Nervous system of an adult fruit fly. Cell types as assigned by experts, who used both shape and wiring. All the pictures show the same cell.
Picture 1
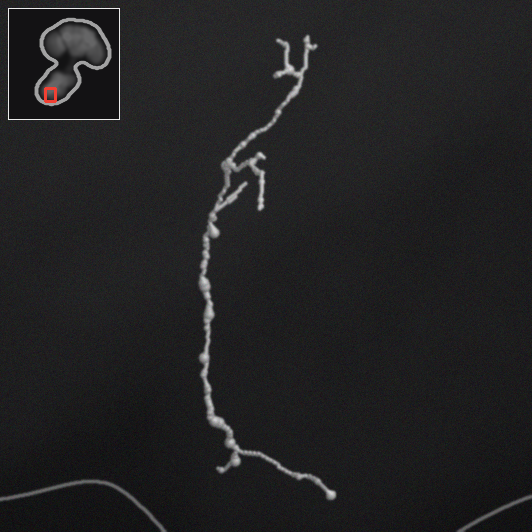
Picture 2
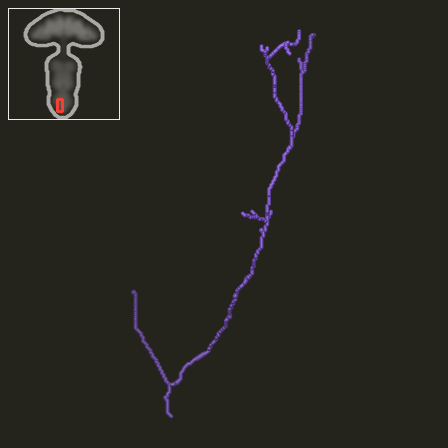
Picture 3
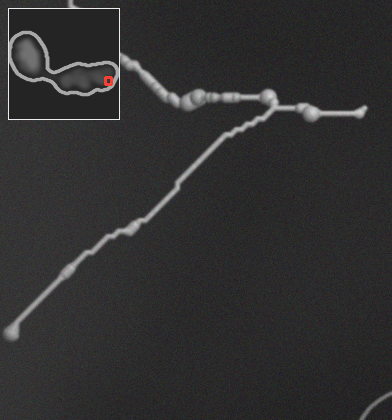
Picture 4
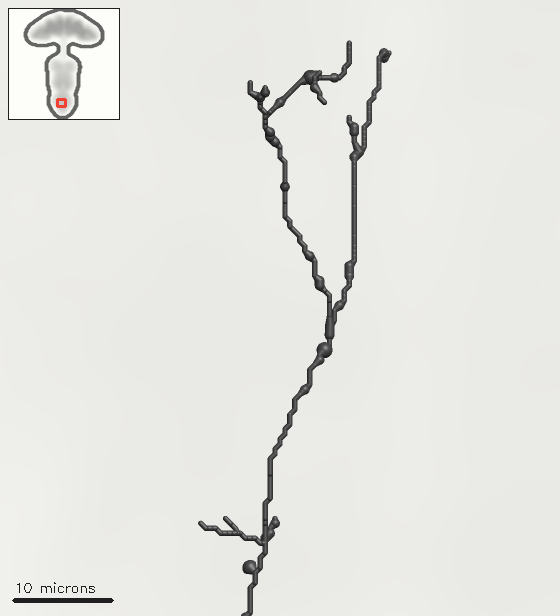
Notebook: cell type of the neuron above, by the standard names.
SNta43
